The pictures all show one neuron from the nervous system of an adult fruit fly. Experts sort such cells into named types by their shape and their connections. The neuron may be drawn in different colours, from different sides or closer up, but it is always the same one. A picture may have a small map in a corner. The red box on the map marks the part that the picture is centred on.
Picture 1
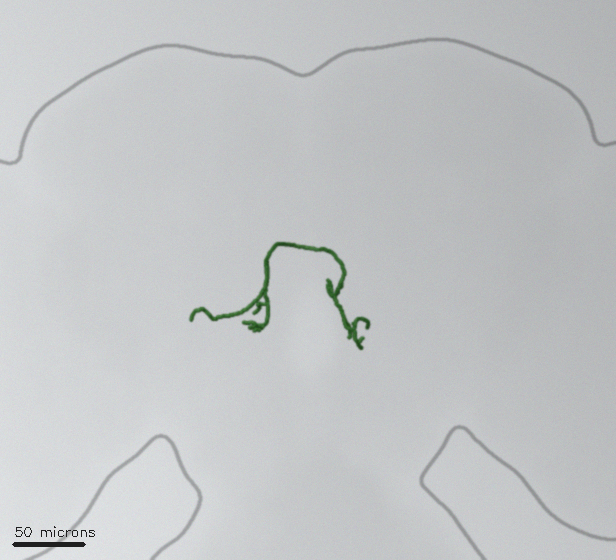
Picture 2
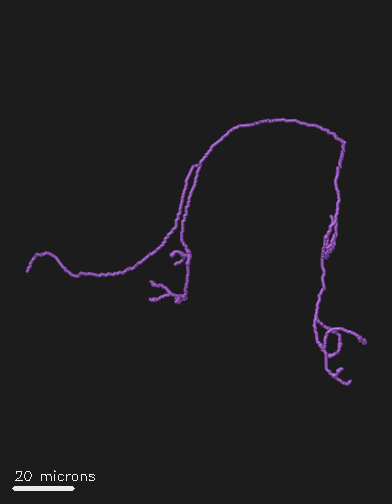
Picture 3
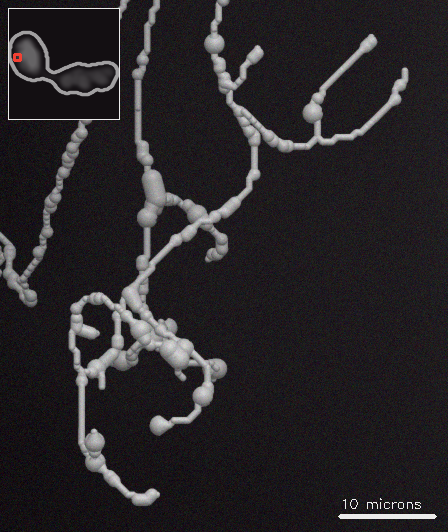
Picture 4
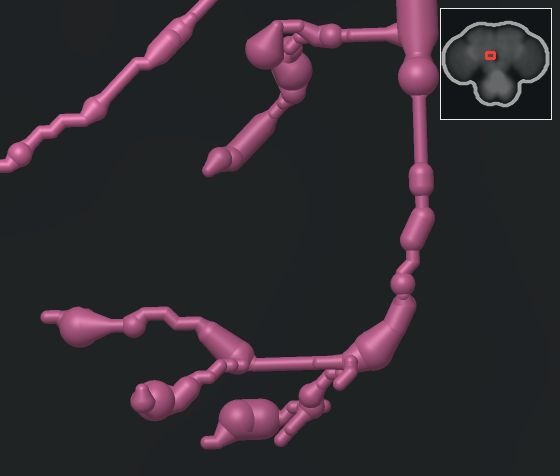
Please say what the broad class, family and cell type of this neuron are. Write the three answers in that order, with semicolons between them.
sensory neuron entering the brain; class olfactory; ORN_VA2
